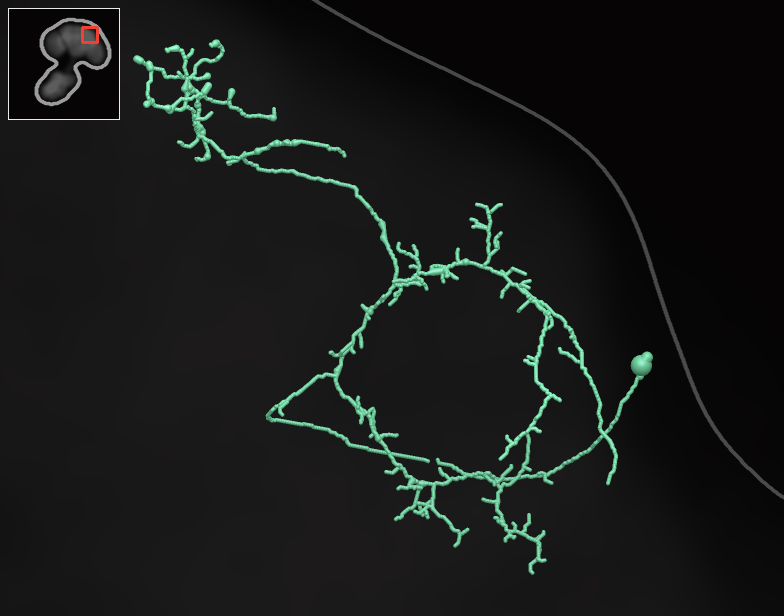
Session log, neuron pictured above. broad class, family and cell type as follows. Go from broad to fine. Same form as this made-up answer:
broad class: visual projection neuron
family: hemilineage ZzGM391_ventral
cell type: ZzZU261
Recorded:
broad class: central-brain intrinsic neuron
family: hemilineage LHp2
cell type: LHPV6a9_b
